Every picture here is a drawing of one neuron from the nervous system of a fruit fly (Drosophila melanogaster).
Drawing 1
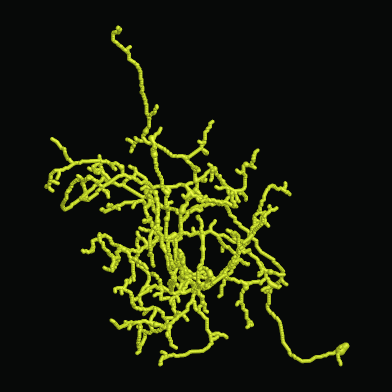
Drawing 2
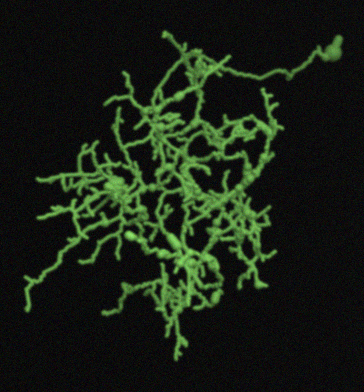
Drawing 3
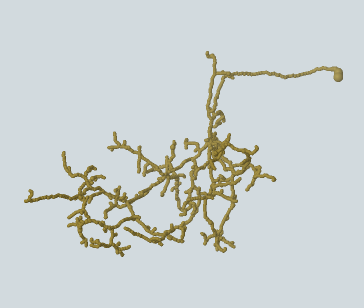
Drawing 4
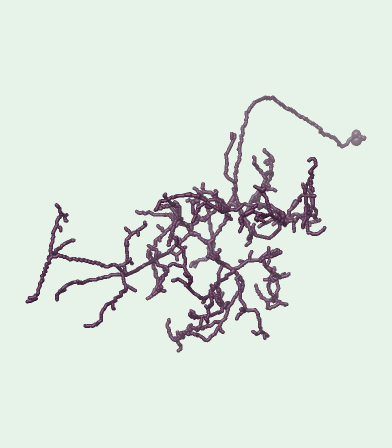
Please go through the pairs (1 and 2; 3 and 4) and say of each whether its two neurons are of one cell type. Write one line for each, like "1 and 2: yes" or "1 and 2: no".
1 and 2: yes
3 and 4: yes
